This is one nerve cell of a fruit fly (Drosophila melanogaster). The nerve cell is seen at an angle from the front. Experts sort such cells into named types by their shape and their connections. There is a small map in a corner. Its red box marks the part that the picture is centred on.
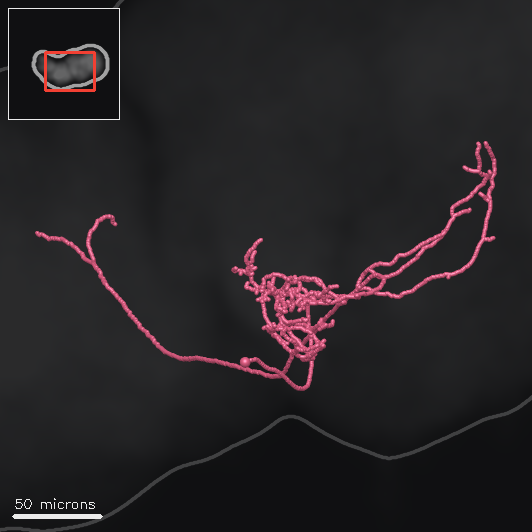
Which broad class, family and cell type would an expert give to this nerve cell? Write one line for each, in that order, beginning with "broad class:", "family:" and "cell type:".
broad class: descending neuron
family: hemilineage LB7
cell type: DNg09_b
